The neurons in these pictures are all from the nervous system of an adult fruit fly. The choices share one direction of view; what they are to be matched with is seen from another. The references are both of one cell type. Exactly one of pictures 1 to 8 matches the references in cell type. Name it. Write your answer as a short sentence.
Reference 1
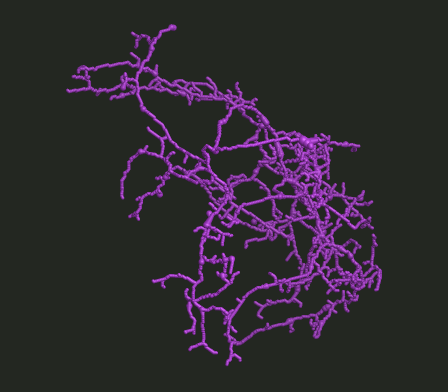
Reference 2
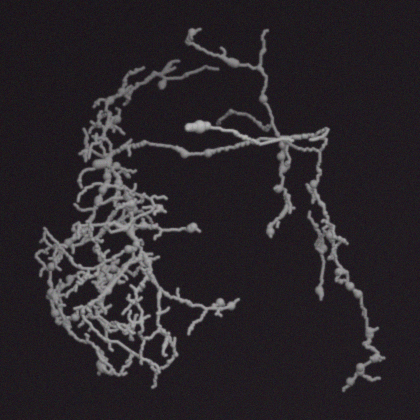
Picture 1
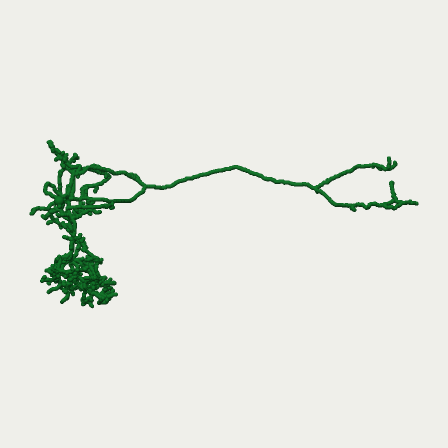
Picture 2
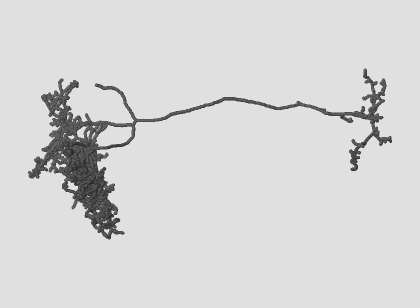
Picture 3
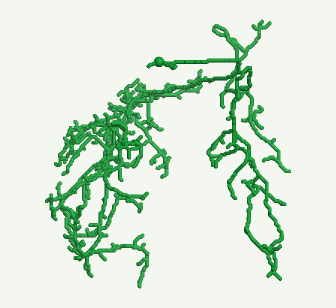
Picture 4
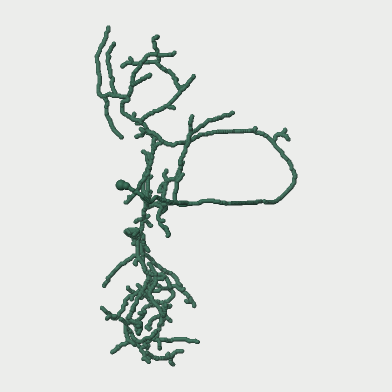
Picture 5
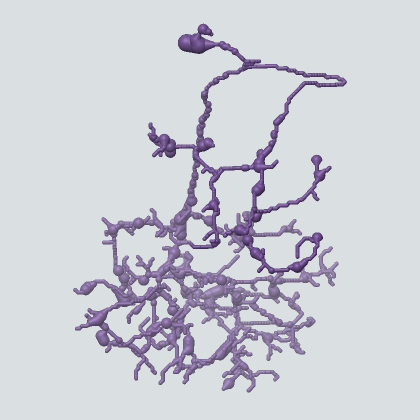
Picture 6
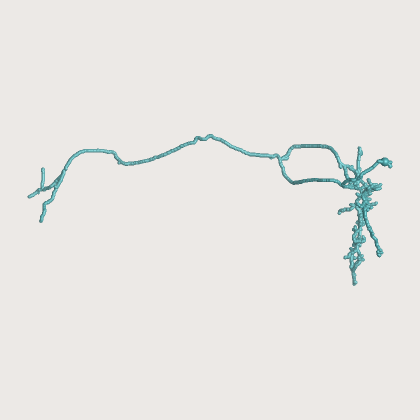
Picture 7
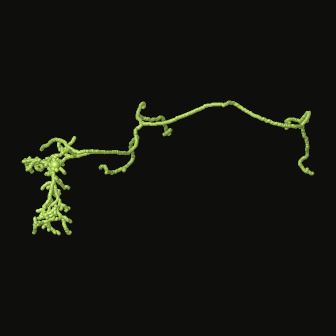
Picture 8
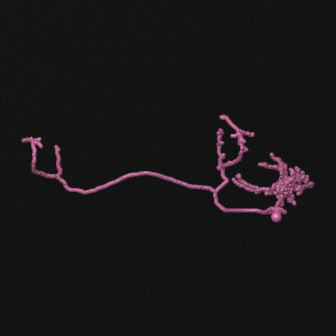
Picture 3 is of the same cell type.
